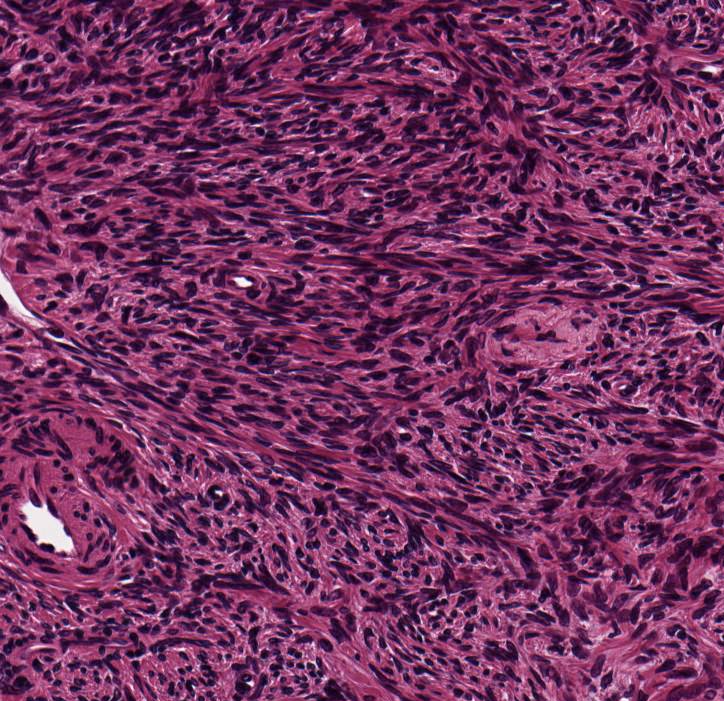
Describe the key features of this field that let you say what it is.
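Ovarian cortex, for the most part. The field is densely cellular, with spindle cells packed close and little collagen between them.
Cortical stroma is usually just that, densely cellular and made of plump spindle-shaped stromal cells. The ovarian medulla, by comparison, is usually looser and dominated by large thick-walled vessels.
Here the spindle cells sweep in long fascicles across the upper and middle parts, with scant pink cytoplasm and cell borders you can't really make out. There's also a small vessel with a pale pink, glassy wall just right of centre.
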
